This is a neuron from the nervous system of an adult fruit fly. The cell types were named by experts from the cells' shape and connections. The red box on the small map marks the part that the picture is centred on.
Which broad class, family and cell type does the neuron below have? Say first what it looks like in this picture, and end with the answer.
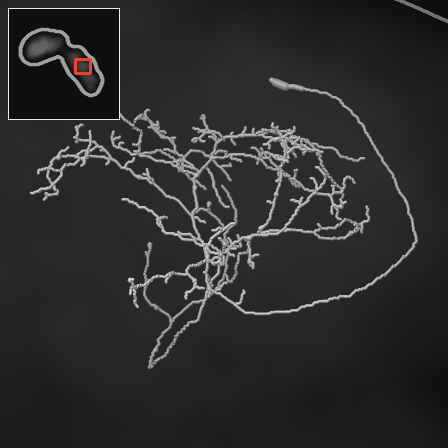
The picture shows dozens of branch ends. As drawn here it is wider than it is tall. It is a nerve-cord intrinsic neuron. The family is hemilineage 04B. It is of cell type IN04B112.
